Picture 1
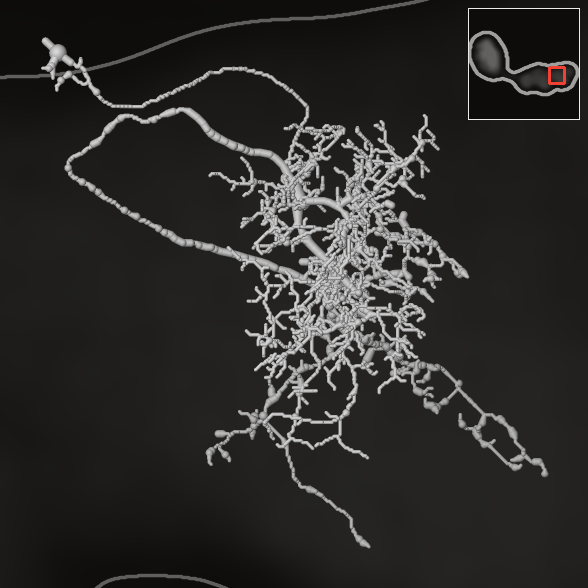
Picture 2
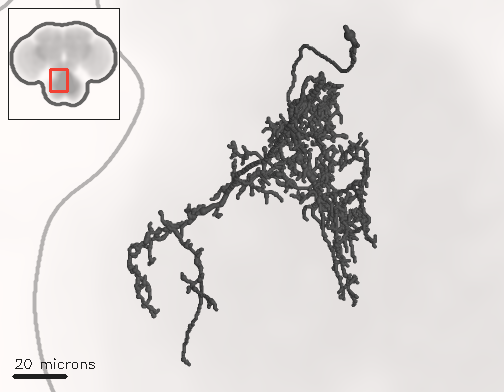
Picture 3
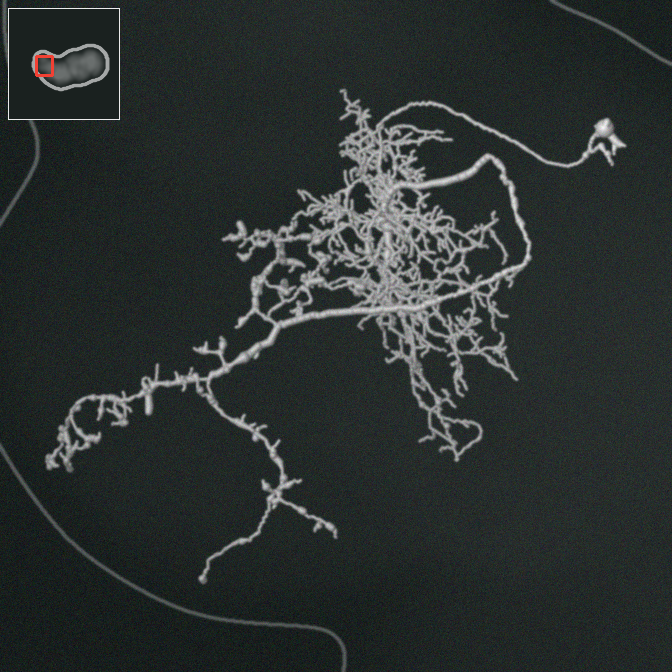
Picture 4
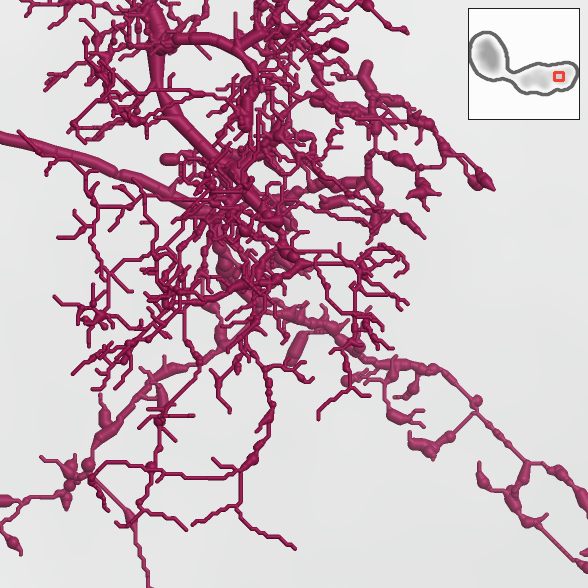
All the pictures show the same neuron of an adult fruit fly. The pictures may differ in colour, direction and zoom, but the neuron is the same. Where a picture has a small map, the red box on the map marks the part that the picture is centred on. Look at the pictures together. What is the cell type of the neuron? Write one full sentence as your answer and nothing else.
Within the cell type IN19A040 sits this neuron.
